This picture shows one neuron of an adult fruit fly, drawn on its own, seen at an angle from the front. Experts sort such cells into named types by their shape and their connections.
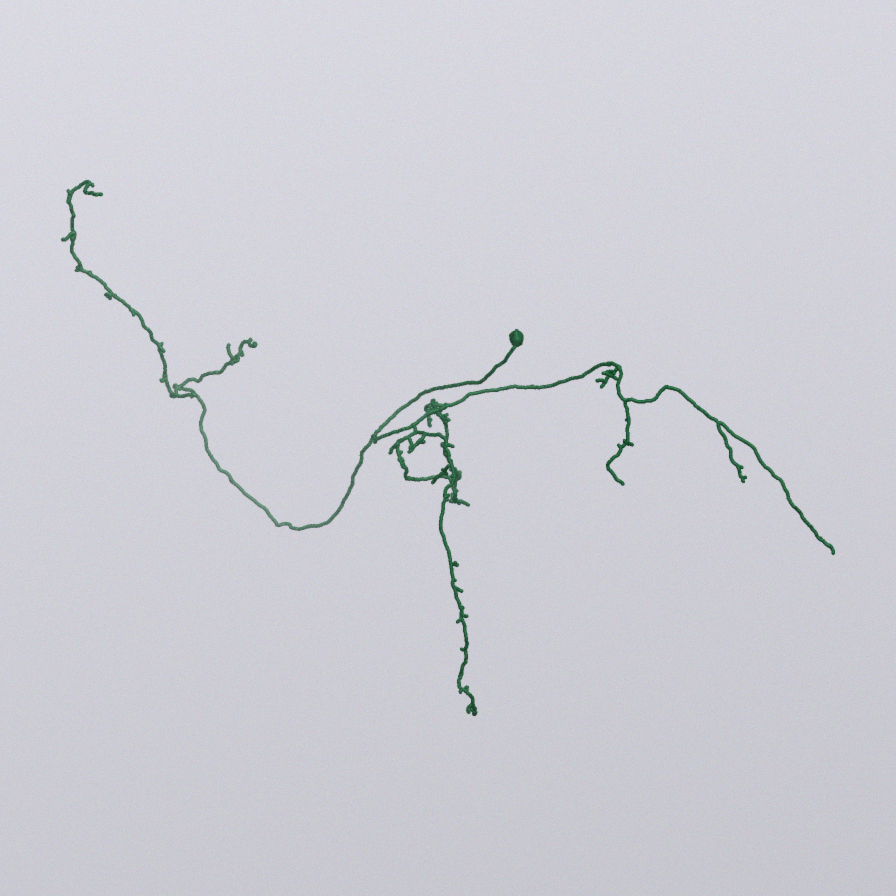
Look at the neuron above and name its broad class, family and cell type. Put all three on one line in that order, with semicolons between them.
visual projection neuron; LoVP; LoVP8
